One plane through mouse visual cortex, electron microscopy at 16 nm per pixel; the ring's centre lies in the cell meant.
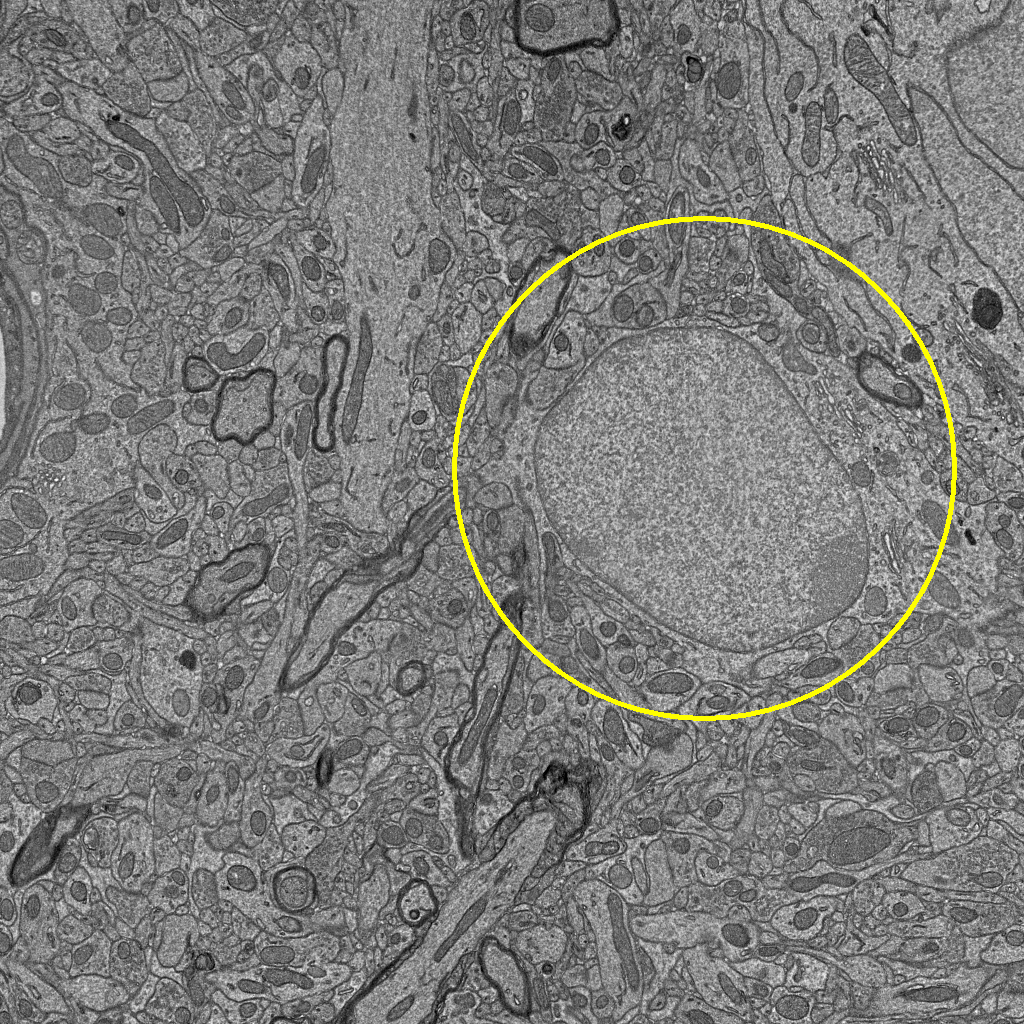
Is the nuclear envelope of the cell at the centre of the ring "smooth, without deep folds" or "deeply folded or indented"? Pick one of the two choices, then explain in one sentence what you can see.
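Smooth, without deep folds. The nucleus is a large oval with a smooth, unfolded outline.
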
